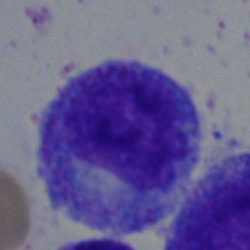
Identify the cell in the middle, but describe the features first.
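Deep purple chromatin stains the nucleus throughout; the nucleus occupies the upper part of the cell, with most of the cytoplasm lying below. Apart from a pale zone, the cytoplasm is blue and contains scattered small reddish-purple granules. The cell is a myelocyte.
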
